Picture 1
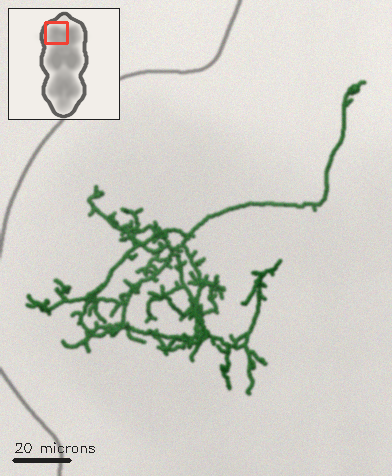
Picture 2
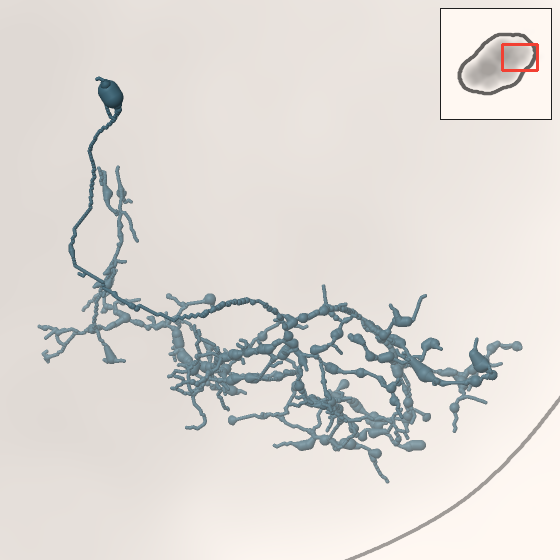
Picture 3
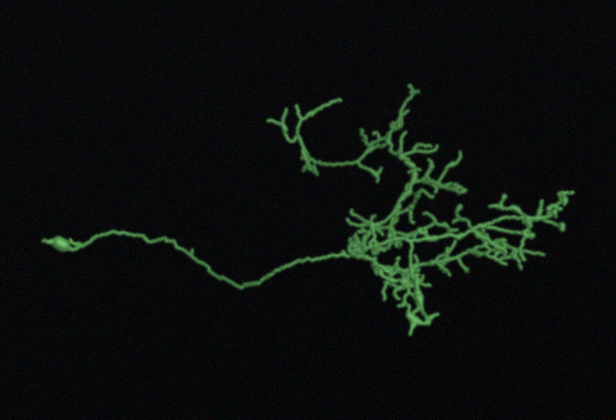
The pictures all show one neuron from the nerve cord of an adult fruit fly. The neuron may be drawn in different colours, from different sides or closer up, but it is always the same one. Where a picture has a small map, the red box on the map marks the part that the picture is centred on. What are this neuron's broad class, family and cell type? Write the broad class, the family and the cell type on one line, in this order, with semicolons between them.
nerve-cord intrinsic neuron; hemilineage 13B; IN13B052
